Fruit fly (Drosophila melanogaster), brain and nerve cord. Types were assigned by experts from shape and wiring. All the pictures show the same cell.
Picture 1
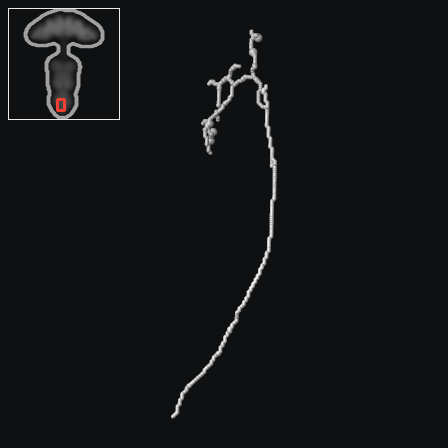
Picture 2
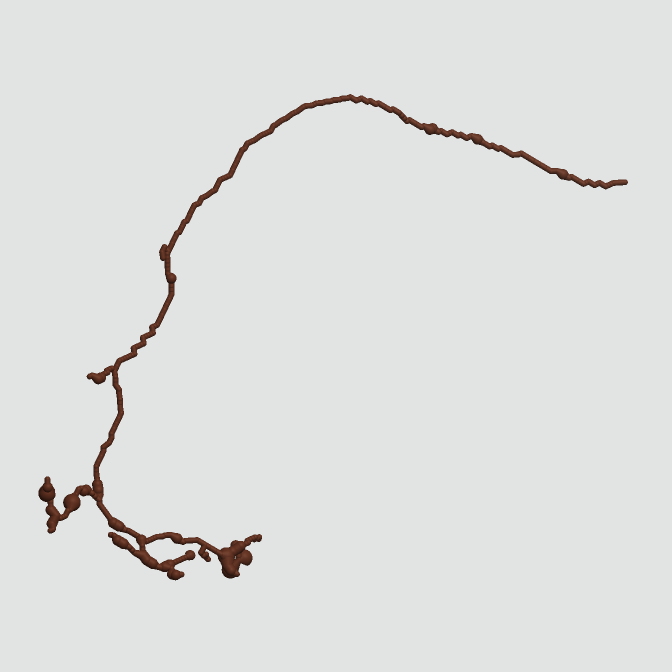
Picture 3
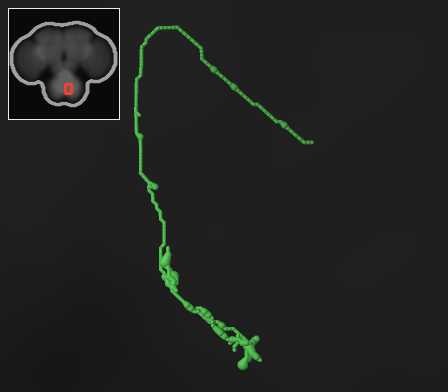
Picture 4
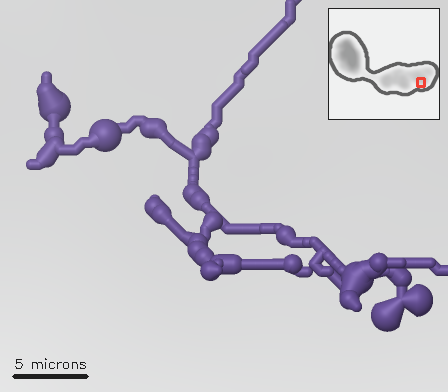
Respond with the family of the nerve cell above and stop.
class chemosensory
